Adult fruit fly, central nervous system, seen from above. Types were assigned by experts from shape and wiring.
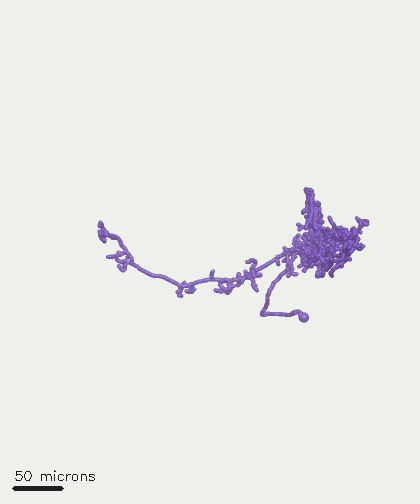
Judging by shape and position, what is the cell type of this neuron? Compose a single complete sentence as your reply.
With respect to cell type, this neuron is AVLP609.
